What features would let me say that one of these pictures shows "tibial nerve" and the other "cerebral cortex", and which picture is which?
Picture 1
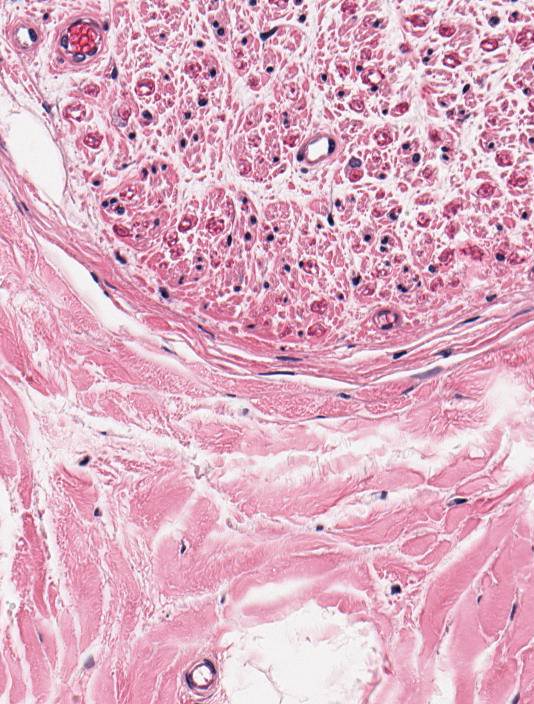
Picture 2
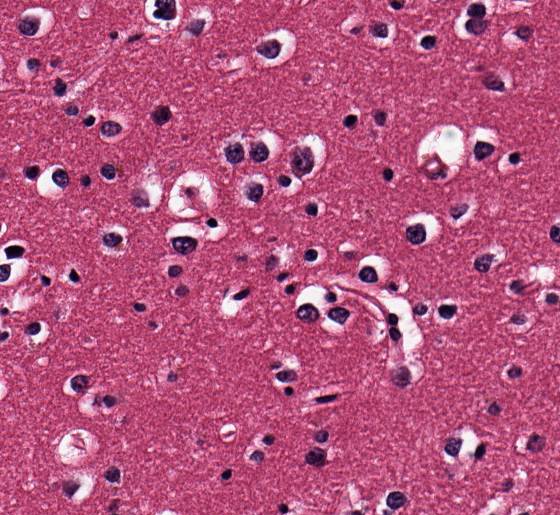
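Of the two, picture 1 is tibial nerve and picture 2 cerebral cortex. Within the tibial nerve fascicle, fibres cut across appear as many small round pink profiles, with small dark nuclei scattered evenly among them. Thin concentric layers of flattened cells with elongated dark nuclei wrap its lower border. The cerebral cortex has instead a finely fibrillary pink neuropil, its cells scattered singly or in small loose groups without glands, tubules or other organised units. Most nuclei are small, round and dark, and many sit in clear, empty-looking perinuclear halos.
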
